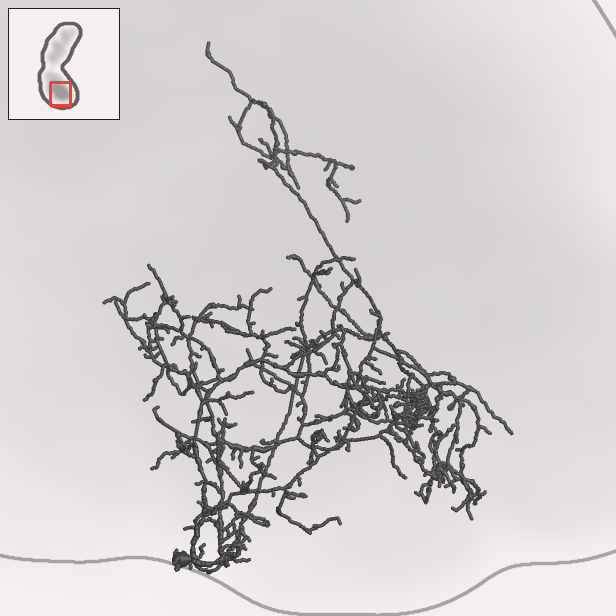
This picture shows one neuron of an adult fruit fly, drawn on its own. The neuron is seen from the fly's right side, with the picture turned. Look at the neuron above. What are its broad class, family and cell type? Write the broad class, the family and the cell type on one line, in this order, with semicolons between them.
central-brain intrinsic neuron; hemilineage VLPa1_medial; AVLP728m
